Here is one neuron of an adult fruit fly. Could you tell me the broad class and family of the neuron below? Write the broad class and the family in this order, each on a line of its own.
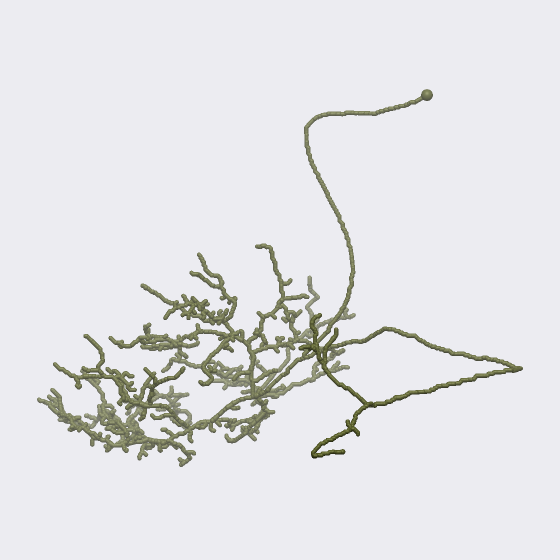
nerve-cord intrinsic neuron
hemilineage 23B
